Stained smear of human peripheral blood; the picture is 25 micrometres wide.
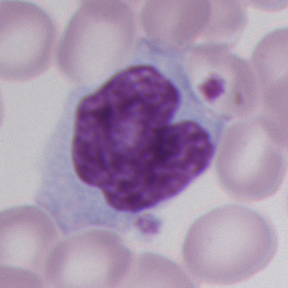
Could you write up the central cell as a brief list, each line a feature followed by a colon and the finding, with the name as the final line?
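Nucleus: deep notch cutting into its right side
Nuclear size: about 13 micrometres across
Cytoplasm: pale grey-blue
Cytoplasm spread: broadest on the left and lower left of the nucleus
Outline: irregular rather than round
Name: monocyte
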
